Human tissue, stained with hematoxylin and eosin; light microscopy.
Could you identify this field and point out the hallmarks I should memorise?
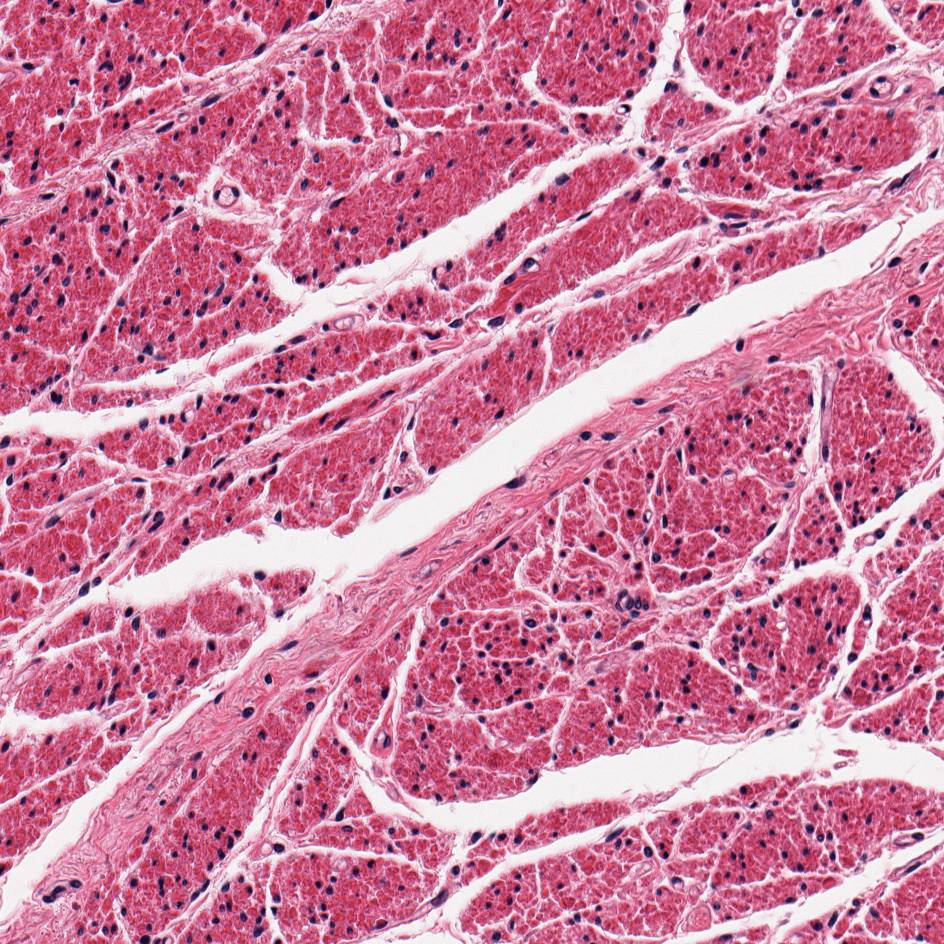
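The field mainly shows smooth muscle, its bundles mostly cut across into small polygonal profiles. The cytoplasm stains deep red-pink, and small, dark, round to oval nuclei are scattered evenly through each bundle.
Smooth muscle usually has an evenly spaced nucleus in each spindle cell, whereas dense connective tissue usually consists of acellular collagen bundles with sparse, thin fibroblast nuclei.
A broad band of pale pink fibrous connective tissue runs diagonally through the centre, lower left to upper right.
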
